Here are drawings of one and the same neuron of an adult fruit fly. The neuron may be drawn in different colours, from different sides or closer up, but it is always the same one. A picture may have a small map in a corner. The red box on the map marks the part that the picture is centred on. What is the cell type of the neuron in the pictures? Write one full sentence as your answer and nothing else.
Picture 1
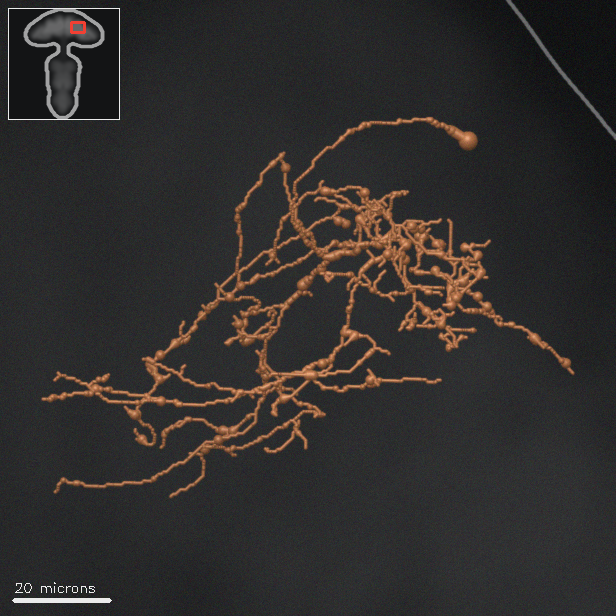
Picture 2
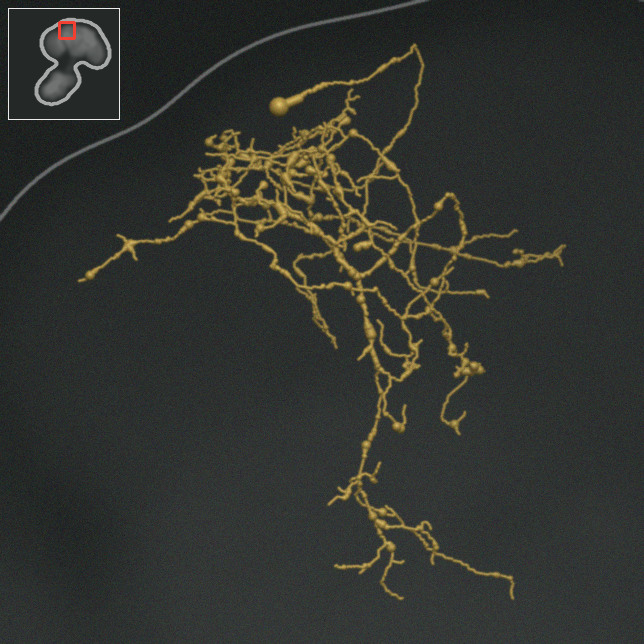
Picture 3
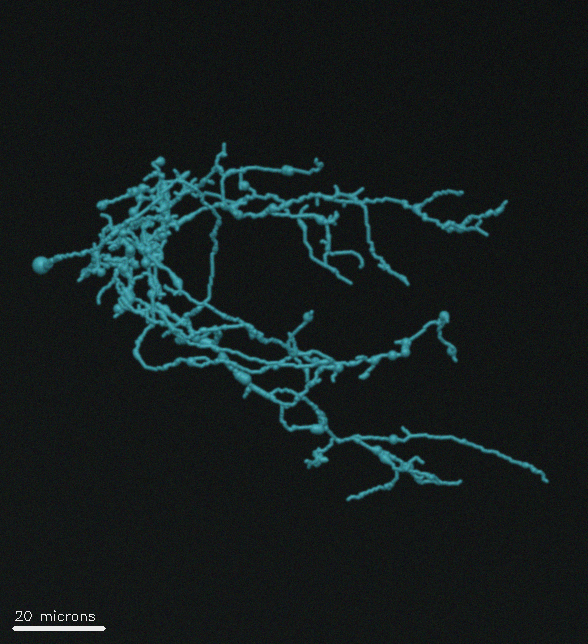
As a matter of cell type, the neuron is SLP122.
